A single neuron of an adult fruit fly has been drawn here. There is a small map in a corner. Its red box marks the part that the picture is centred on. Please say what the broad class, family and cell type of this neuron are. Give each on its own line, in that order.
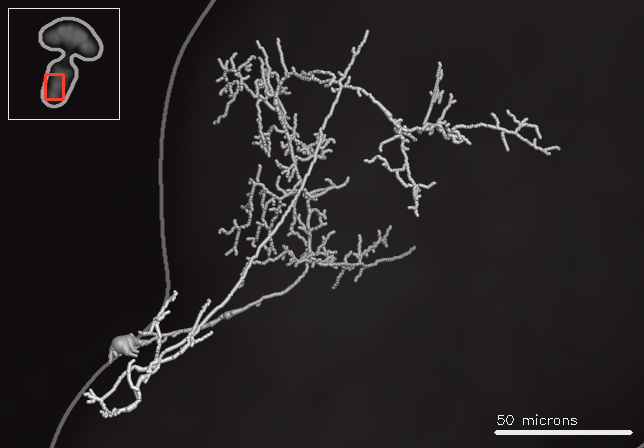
motor neuron of the nerve cord
MNxm
MNxm02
